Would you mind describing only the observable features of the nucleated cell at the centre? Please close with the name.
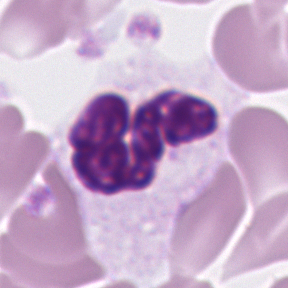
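First, the nucleus: two main dark masses lie side by side, the left larger than the right. Second, the chromatin is dark purple and coarsely clumped. Third, no nucleoli are visible. Fourth, the nucleus sits in the upper part of the cell, with more cytoplasm below. The cell is a segmented neutrophil.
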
